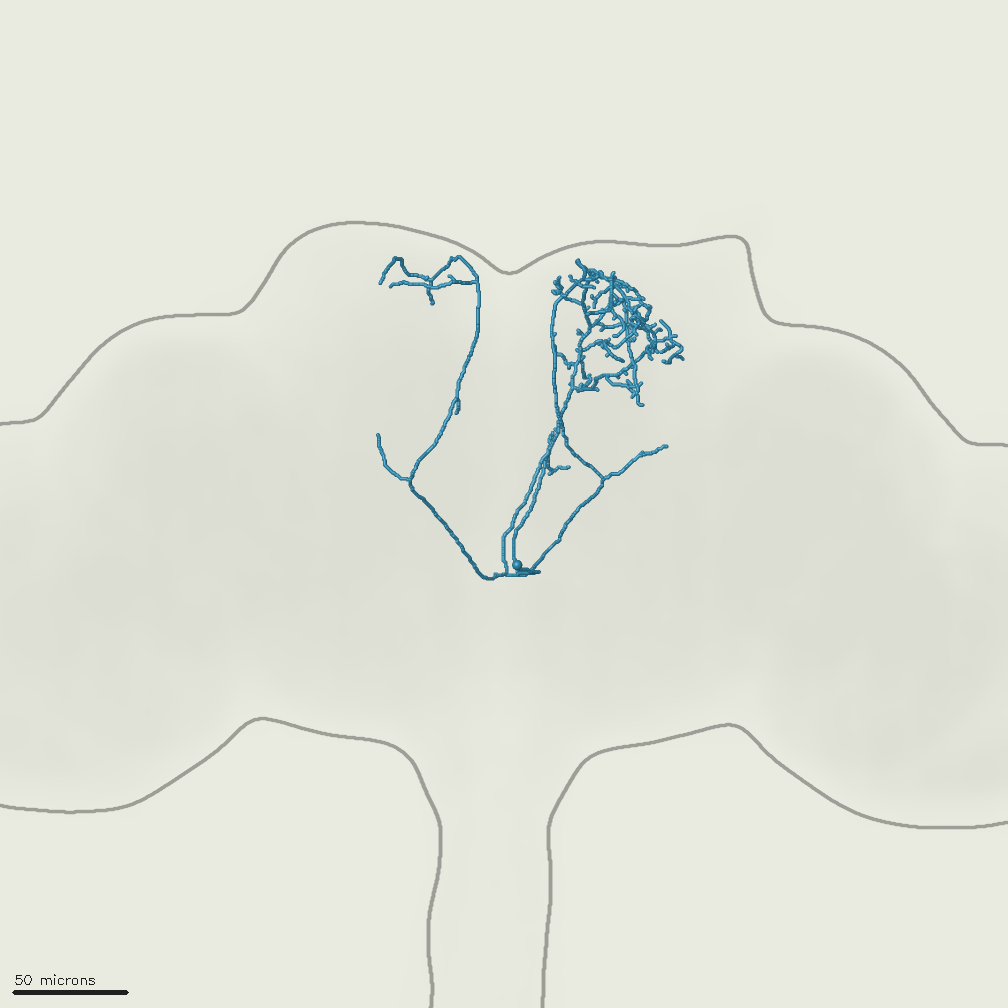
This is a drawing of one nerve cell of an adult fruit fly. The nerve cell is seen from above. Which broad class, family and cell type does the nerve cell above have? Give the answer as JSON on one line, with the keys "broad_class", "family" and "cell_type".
{"broad_class": "central-brain intrinsic neuron", "family": "hemilineage DM1_antero_dorsal", "cell_type": "CRE085"}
